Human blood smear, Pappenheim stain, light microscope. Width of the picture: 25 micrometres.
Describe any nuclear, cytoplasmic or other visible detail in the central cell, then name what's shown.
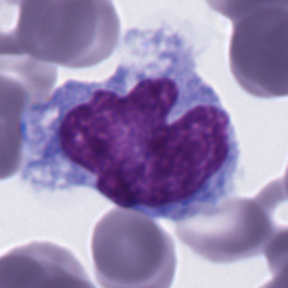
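You won't find any distinct nucleoli in this one's nucleus. Its cytoplasm is a pale greyish-blue and makes a broad rim, widest on the left side of the nucleus. There are no coarse or brightly coloured granules in it, just a finely foamy look with small pale clear spots. It's a monocyte.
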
